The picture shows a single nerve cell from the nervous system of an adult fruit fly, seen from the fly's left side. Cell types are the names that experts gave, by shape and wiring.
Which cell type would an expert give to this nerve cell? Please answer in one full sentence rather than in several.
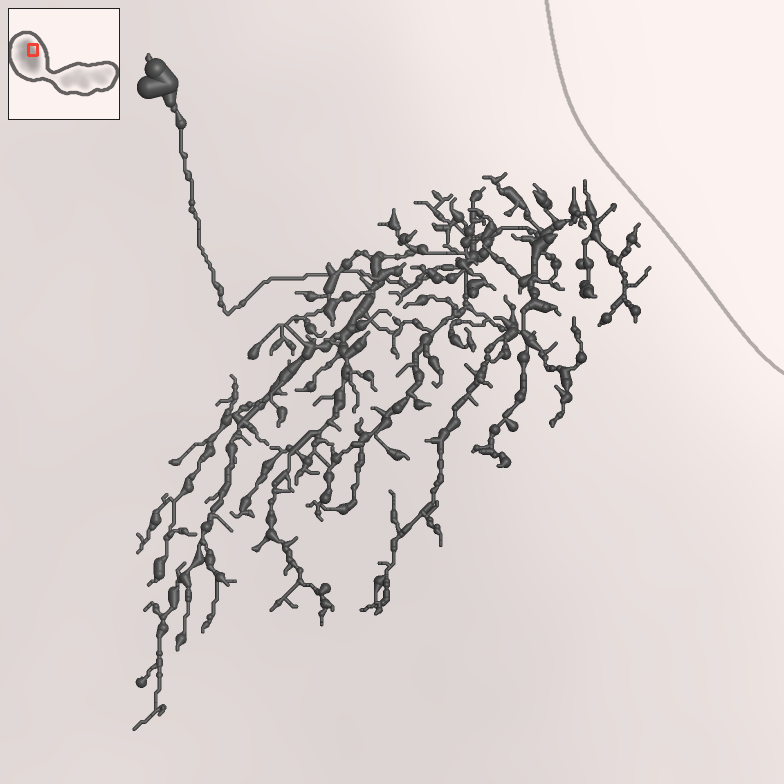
This nerve cell is assigned to the cell type Pm7.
